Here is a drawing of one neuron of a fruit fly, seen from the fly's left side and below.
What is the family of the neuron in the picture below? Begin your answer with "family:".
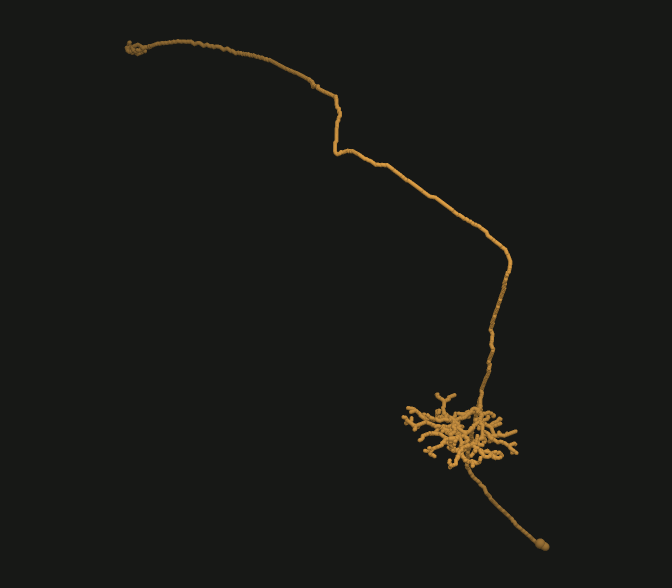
family: MeTu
